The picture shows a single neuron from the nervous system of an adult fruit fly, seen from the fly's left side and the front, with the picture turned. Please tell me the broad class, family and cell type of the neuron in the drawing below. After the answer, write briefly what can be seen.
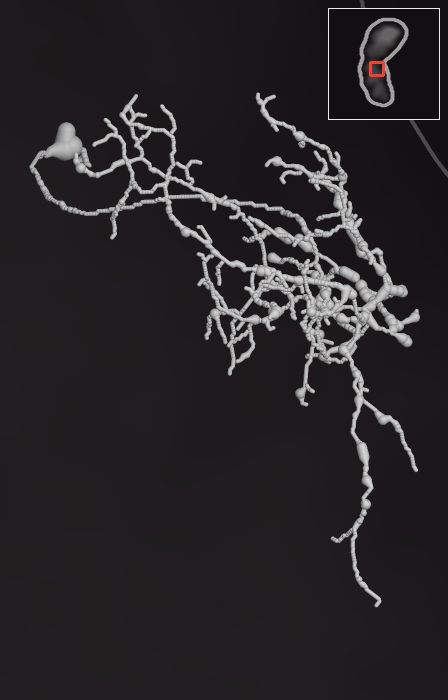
Its broad class is nerve-cord intrinsic neuron. The family is hemilineage 03B. The cell type is IN03B081. The cell body can be seen at the upper left of the picture. The picture shows dozens of branch ends.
